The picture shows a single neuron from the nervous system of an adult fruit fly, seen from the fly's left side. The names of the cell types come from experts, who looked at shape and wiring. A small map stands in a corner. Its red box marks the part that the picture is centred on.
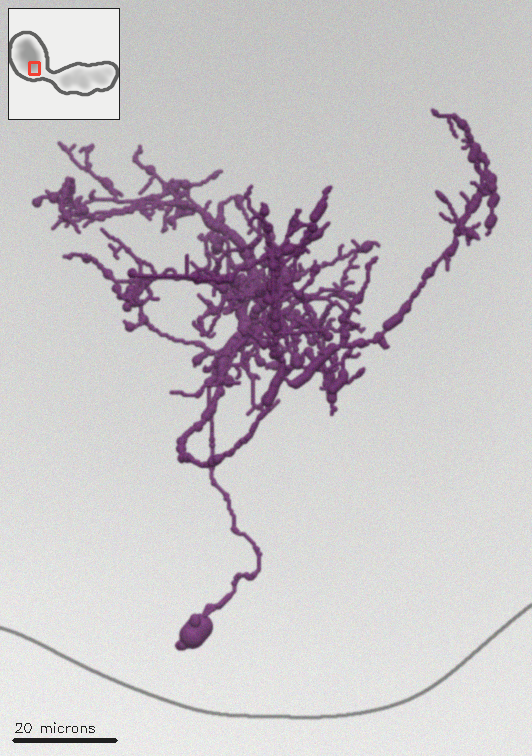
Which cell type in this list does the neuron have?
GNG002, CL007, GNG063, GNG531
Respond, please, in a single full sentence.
This neuron carries the cell type designation GNG531.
